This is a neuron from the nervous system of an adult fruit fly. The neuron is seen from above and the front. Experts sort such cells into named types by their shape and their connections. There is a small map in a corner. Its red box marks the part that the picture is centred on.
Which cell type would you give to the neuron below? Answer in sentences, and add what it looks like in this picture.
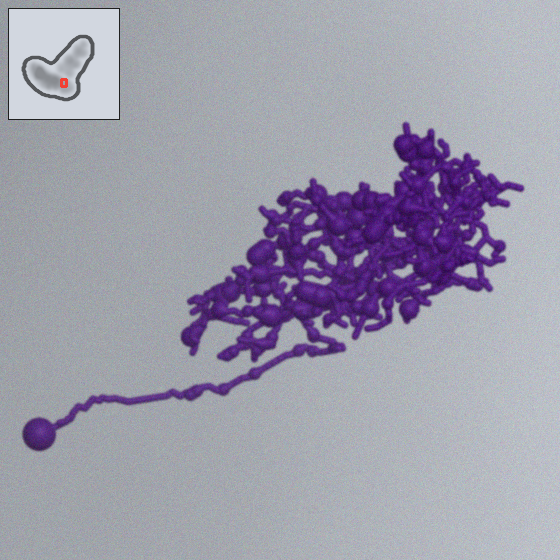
Its cell type is LPi3412. It is an optic-lobe intrinsic neuron. The cell body can be seen at the lower left of the picture. Dozens of branch ends can be seen.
